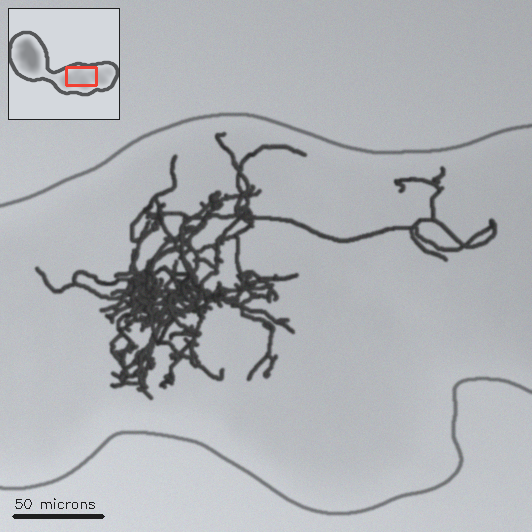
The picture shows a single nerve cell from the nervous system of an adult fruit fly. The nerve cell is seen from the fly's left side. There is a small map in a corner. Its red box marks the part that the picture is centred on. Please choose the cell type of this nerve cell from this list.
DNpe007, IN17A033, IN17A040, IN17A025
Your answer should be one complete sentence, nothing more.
The cell type name IN17A040 applies to this nerve cell.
